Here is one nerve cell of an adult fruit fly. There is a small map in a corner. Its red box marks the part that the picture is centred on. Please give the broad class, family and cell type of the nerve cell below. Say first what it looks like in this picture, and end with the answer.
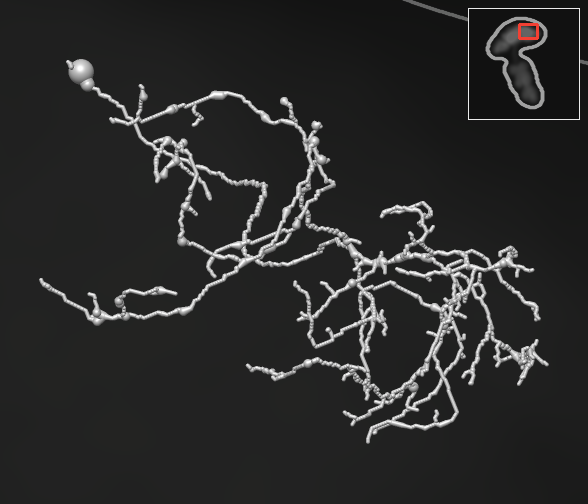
It is in the brain and does not reach the nerve cord. The cell body is at the upper left of the picture. Dozens of branch ends can be seen. It is a central-brain intrinsic neuron. The family is hemilineage LHa2. Its cell type is CB0947.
